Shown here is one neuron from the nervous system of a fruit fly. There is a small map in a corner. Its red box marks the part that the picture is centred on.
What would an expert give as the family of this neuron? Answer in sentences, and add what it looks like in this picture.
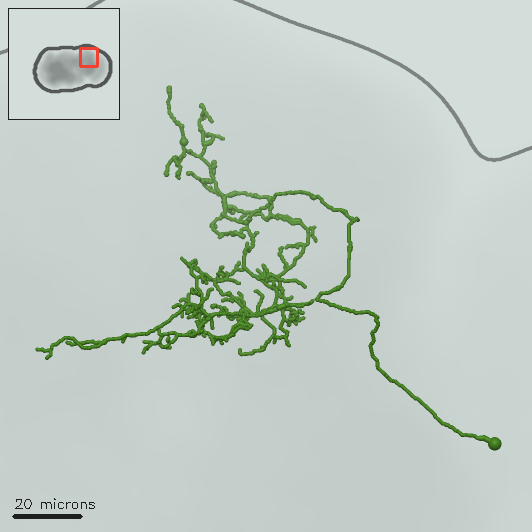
The family is hemilineage LHa2. This is a central-brain intrinsic neuron. Its cell body lies at the lower right of the picture. By the scale bar it is about 140 microns wide in this view. Dozens of branch ends can be seen.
